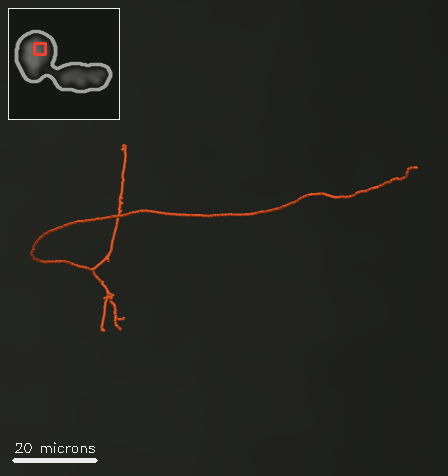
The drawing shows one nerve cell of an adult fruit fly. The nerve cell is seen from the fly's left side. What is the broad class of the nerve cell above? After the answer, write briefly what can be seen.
Its broad class is optic-lobe intrinsic neuron. The drawing shows no cell body. By the scale bar it is about 95 microns wide in this view.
